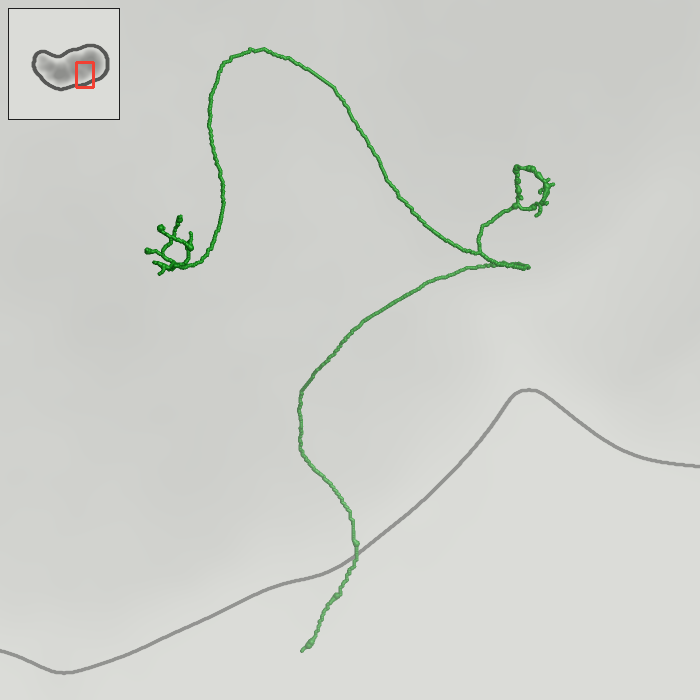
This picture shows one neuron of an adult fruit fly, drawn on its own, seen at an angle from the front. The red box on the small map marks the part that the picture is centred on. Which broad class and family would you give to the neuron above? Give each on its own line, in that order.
sensory neuron entering the brain
class olfactory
